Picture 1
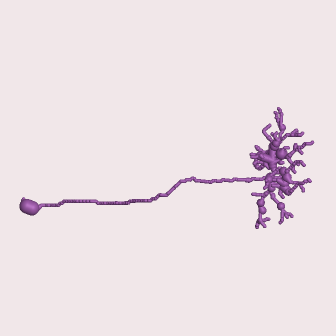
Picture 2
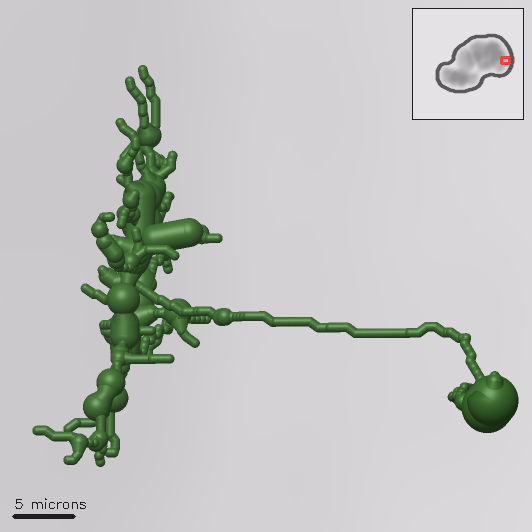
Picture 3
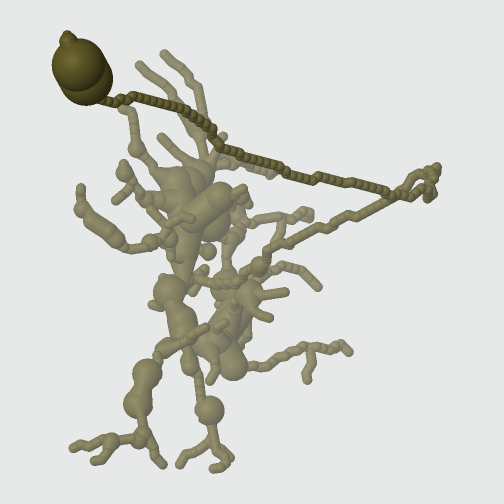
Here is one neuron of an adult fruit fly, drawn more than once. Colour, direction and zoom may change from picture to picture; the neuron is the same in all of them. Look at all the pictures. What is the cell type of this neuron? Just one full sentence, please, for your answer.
By type, the neuron is Dm8b.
